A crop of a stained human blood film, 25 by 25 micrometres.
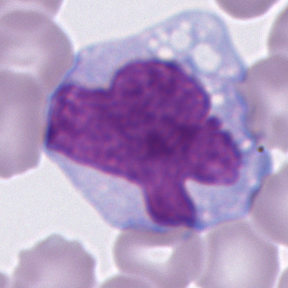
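Monocyte, centre of field, with plentiful pale grey-blue cytoplasm and an angular, irregular outline rather than a round one. Several clear vacuoles lie in the cytoplasm above and to the right of the nucleus, and no coarse coloured granules are present.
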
